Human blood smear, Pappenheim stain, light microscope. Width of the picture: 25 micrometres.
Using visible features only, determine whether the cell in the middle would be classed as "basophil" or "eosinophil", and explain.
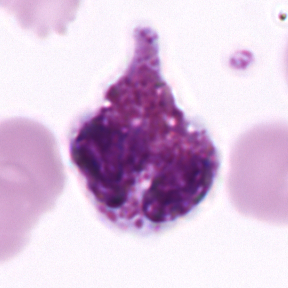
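This is an eosinophil.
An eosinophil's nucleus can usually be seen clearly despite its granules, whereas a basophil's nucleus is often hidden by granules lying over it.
Here the nucleus shows as two large, dense dark purple lobes side by side in the cell's lower part. The cell is teardrop-shaped, narrowing upward into a single tapered projection that holds granules but no nuclear material.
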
